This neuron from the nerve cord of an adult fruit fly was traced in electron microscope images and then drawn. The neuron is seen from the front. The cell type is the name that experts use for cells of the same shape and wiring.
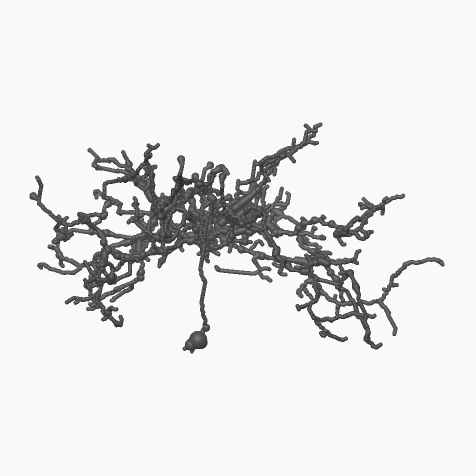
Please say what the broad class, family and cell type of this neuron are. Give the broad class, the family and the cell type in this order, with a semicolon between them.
nerve-cord intrinsic neuron; hemilineage 00A; IN00A051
